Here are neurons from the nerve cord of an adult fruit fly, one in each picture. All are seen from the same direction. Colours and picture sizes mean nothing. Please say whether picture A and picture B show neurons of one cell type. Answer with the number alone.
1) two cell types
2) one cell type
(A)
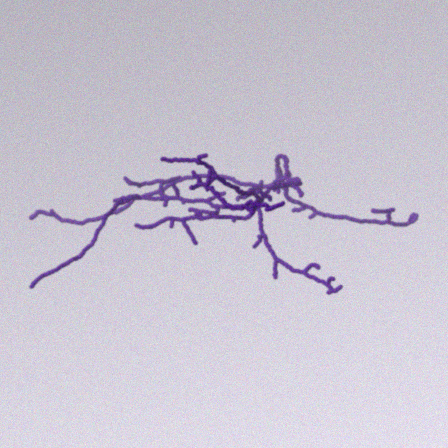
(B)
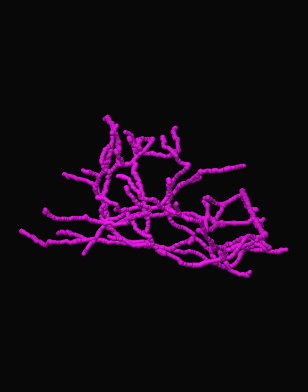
1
